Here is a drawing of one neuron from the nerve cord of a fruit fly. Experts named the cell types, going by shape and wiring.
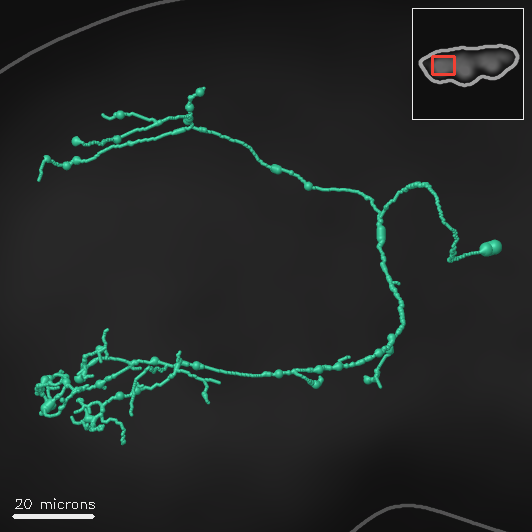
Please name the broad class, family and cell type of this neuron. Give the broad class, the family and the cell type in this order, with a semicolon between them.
nerve-cord intrinsic neuron; hemilineage 03A; IN03A094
